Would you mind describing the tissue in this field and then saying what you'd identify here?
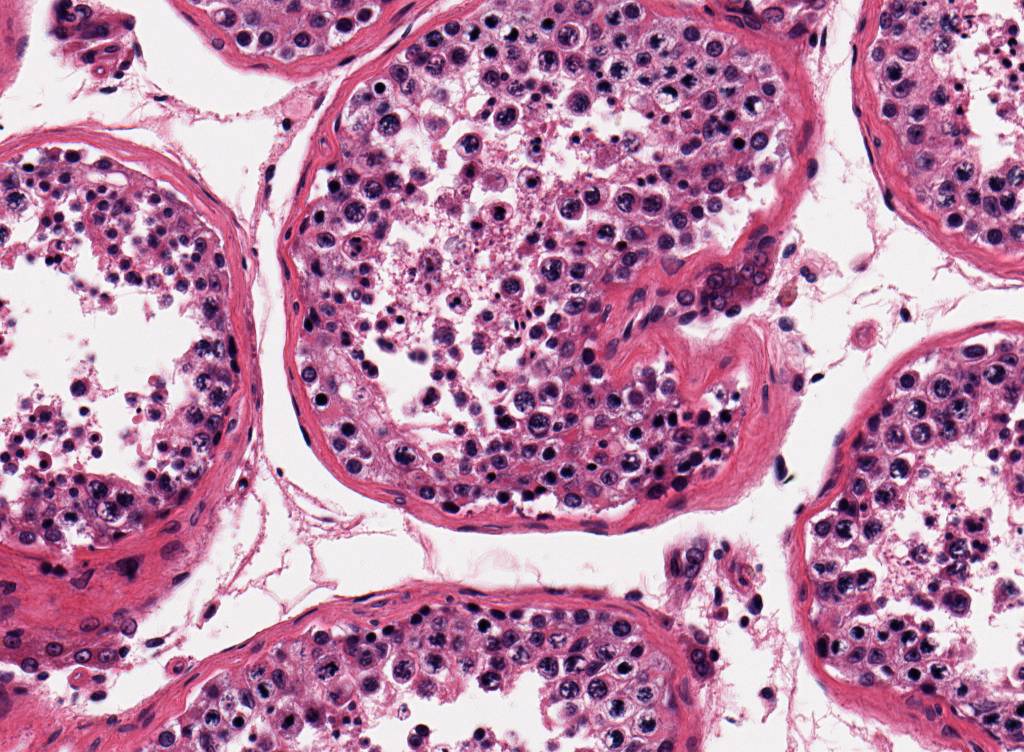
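Rounded tubules cut in cross section fill the field, with one whole profile in the centre and parts of others at the edges. Each is lined by many layers of rounded cells stacked from the wall toward the centre. The central spaces are irregular and hold loose detached cells and granular debris. On its right side, the wall of the central tubule folds inward. The tissue is testis.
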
